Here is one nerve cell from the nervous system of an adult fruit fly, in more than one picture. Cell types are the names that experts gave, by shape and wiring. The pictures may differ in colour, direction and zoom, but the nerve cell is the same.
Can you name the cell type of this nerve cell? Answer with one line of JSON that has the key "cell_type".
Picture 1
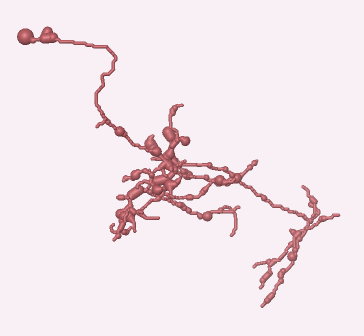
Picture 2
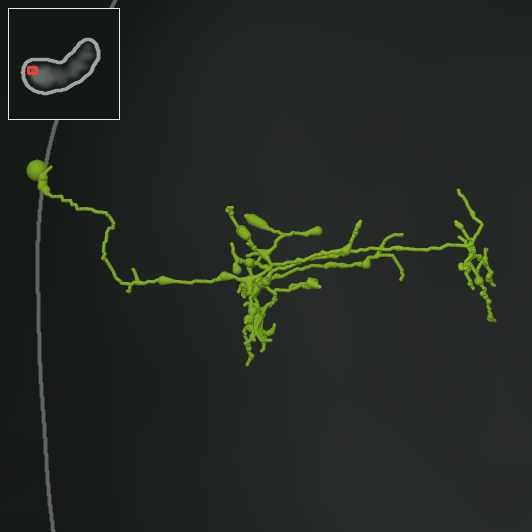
{"cell_type": "Mi10"}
